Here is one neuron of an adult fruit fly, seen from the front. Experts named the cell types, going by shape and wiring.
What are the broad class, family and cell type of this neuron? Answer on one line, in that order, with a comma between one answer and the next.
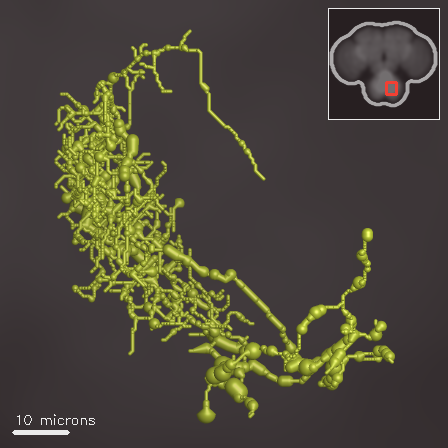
nerve-cord intrinsic neuron, hemilineage 01B, IN01B010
